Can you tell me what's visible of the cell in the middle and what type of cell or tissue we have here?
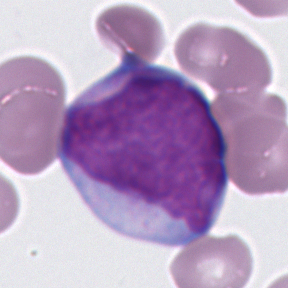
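A large nucleus fills most of this cell and lies toward its upper part. The cytoplasm is pale blue, widest below the nucleus and reduced to a thin rim at the top. A single small pointed projection extends from the top of the cell. The cell is an atypical promyelocyte.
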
